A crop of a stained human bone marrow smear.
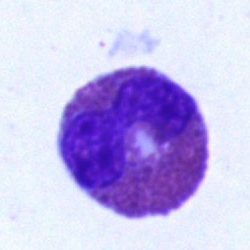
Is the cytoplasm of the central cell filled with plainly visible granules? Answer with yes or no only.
Yes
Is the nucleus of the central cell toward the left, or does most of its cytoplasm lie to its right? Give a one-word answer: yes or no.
Yes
